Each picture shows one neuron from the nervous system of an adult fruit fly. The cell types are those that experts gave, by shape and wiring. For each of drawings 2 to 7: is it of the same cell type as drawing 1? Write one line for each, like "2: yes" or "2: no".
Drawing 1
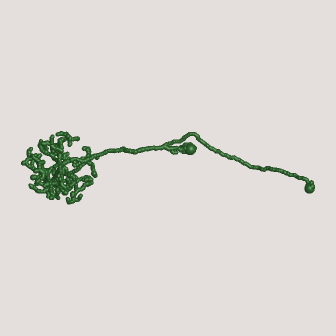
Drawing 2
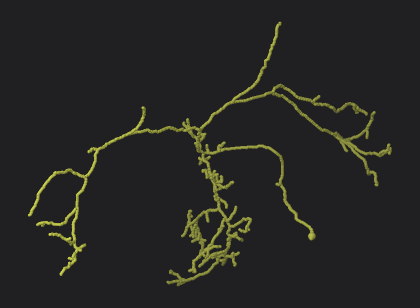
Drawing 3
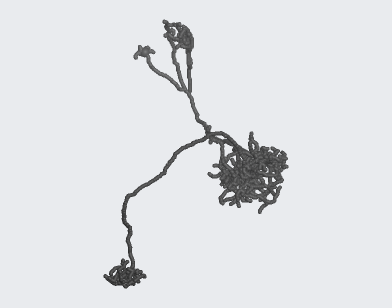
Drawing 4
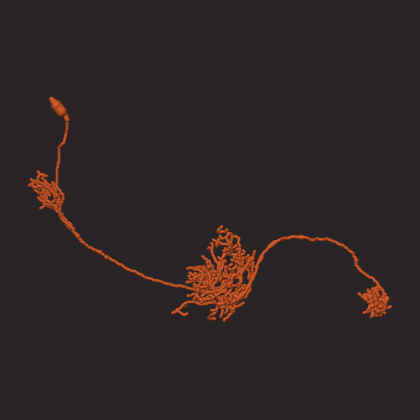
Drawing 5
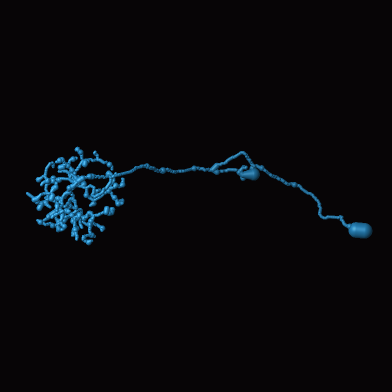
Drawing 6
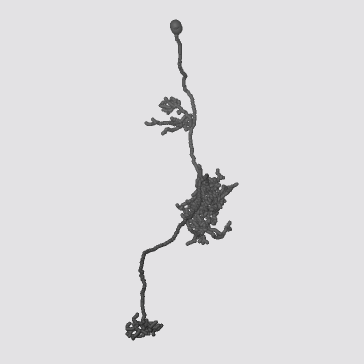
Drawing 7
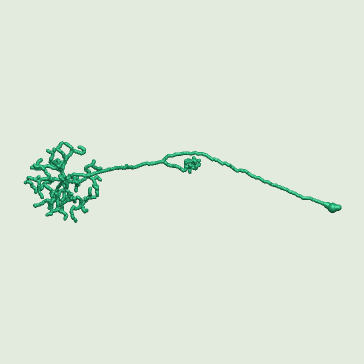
2: no
3: no
4: no
5: yes
6: no
7: yes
